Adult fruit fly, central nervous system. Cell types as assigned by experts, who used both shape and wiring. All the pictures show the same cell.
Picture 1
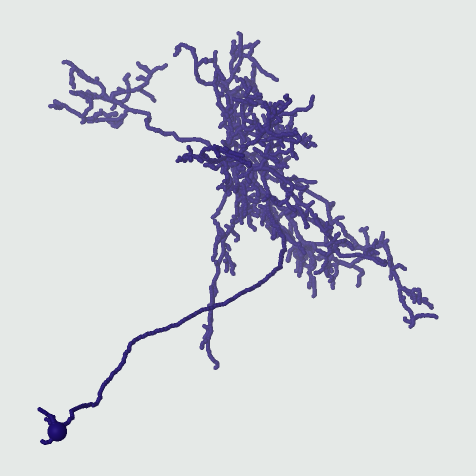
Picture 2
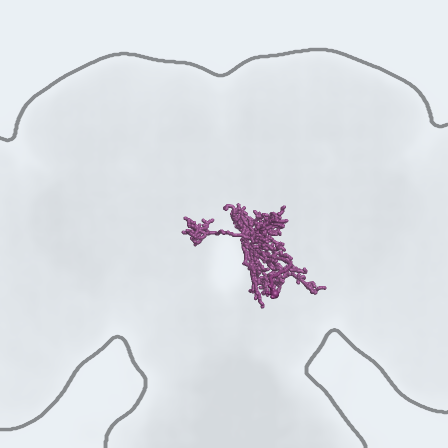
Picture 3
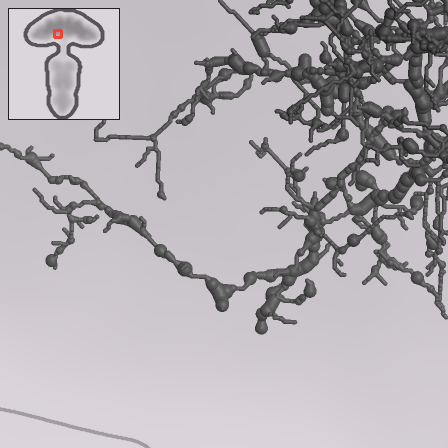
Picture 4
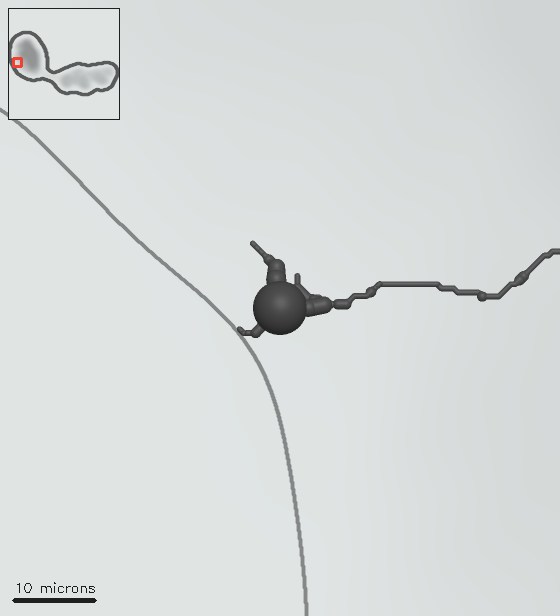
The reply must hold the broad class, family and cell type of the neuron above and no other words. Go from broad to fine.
central-brain intrinsic neuron; hemilineage PSa1; PS090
